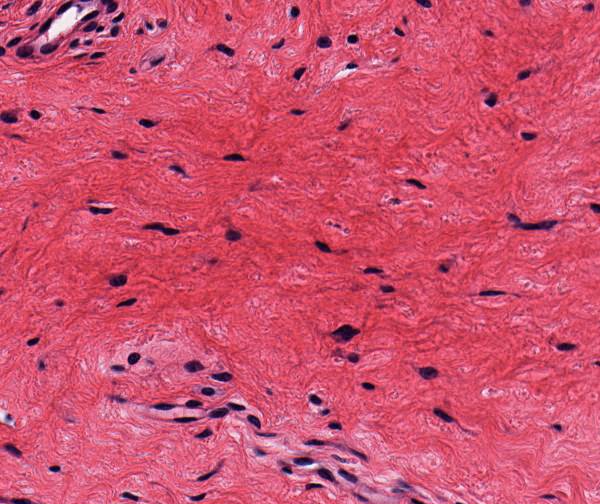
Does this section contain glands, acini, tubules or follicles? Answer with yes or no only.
No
